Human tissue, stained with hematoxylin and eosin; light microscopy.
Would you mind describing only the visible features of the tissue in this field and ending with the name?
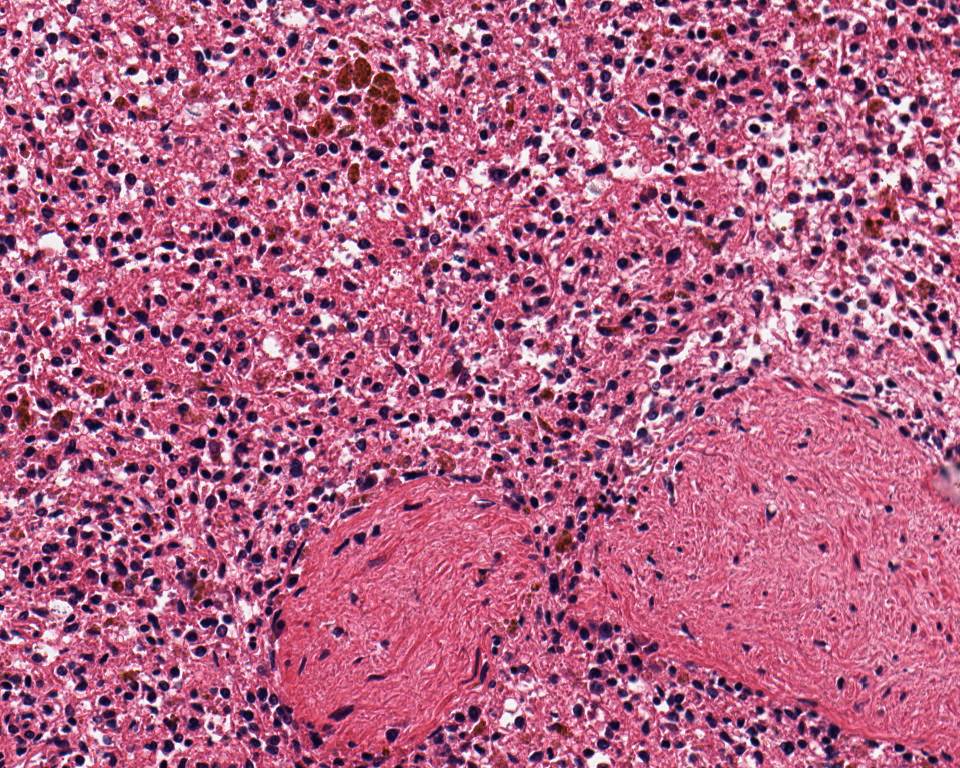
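A densely cellular sheet fills most of the field, broken in the lower half by two rounded islands of pale pink wavy collagen. Most cells have small, round, dark-blue nuclei, scant cytoplasm. Golden-brown granular pigment clumps are scattered, largest near upper left. This is spleen.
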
